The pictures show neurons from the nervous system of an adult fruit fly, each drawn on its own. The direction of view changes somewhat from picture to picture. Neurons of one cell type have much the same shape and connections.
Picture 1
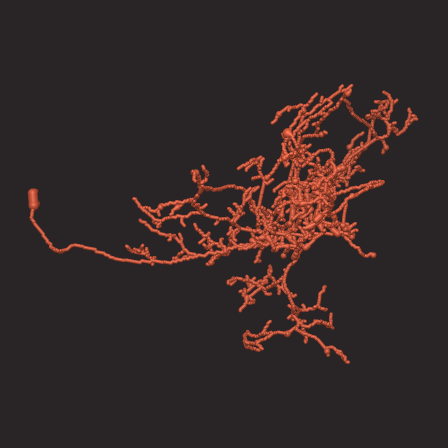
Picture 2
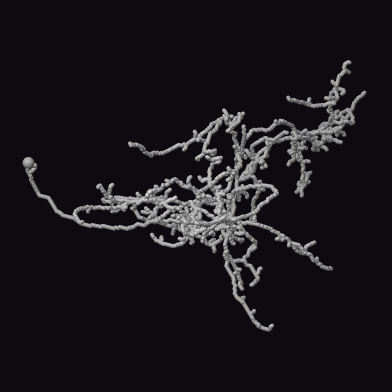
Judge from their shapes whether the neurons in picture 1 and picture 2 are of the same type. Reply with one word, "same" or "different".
same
